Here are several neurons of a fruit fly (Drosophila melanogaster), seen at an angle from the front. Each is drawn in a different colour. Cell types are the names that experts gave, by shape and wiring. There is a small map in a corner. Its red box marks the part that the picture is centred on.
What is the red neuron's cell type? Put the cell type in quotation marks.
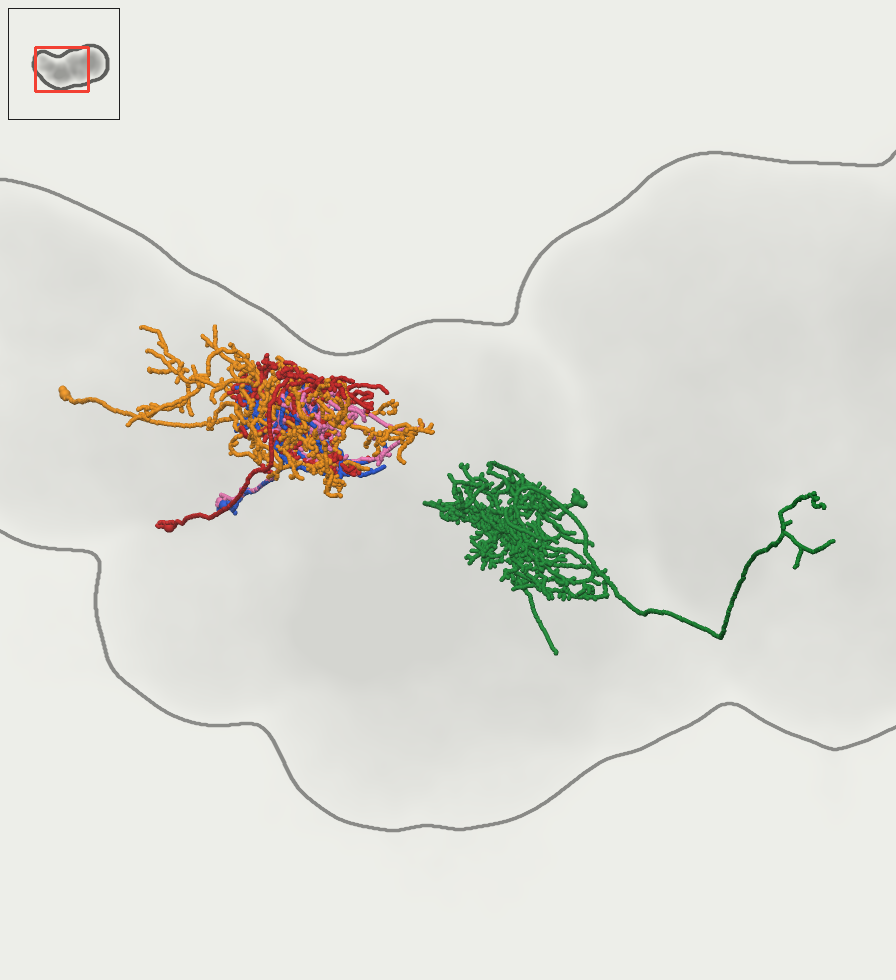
"IN02A019"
